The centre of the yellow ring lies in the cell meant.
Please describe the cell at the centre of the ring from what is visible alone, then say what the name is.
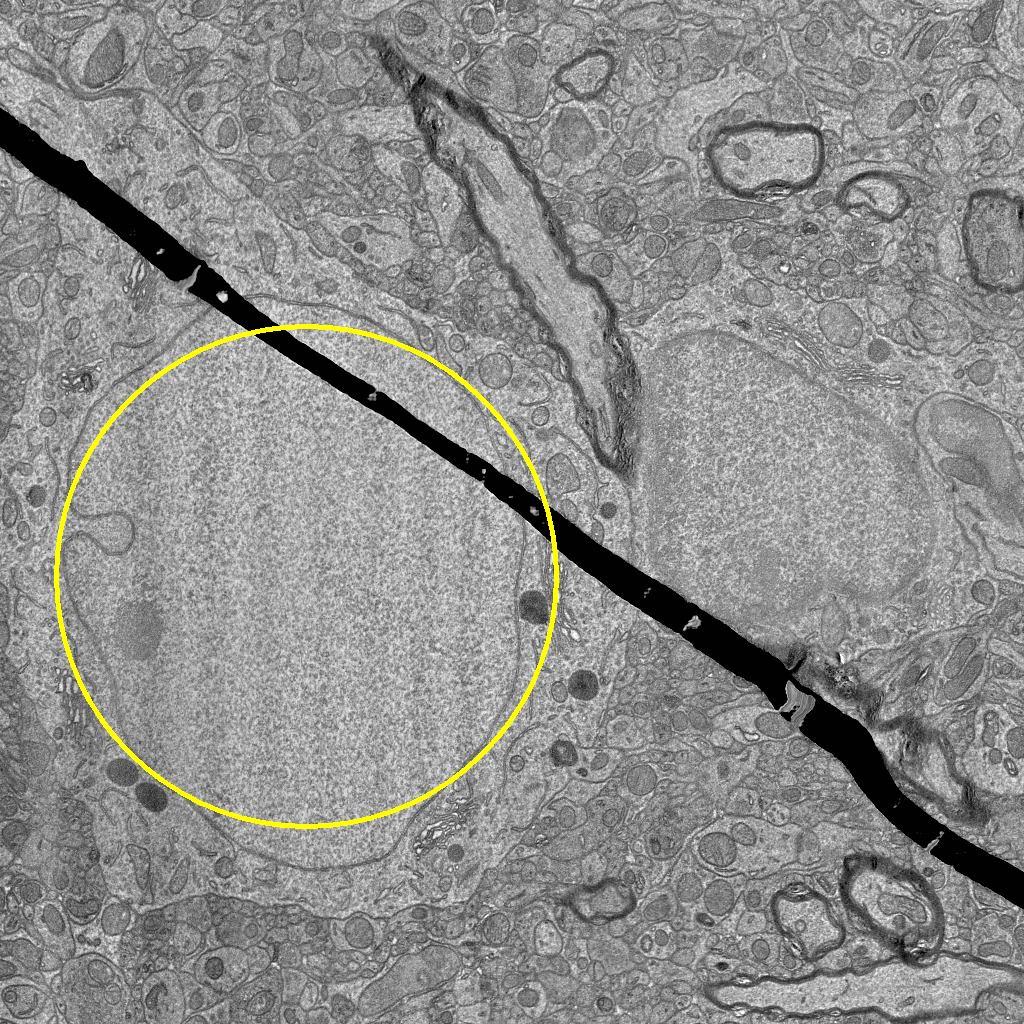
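The nucleus is large, rounded, and almost wholly within the picture. Its pale, finely granular chromatin has no thick dark clumps along the envelope. A black band crosses its upper right diagonally. This is an excitatory neuron.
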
